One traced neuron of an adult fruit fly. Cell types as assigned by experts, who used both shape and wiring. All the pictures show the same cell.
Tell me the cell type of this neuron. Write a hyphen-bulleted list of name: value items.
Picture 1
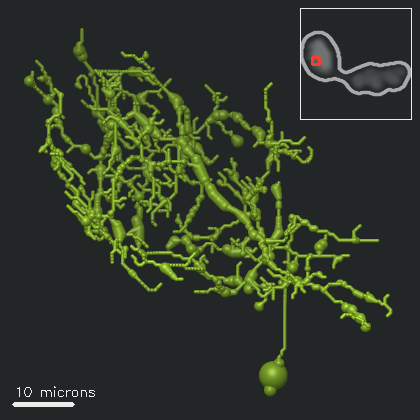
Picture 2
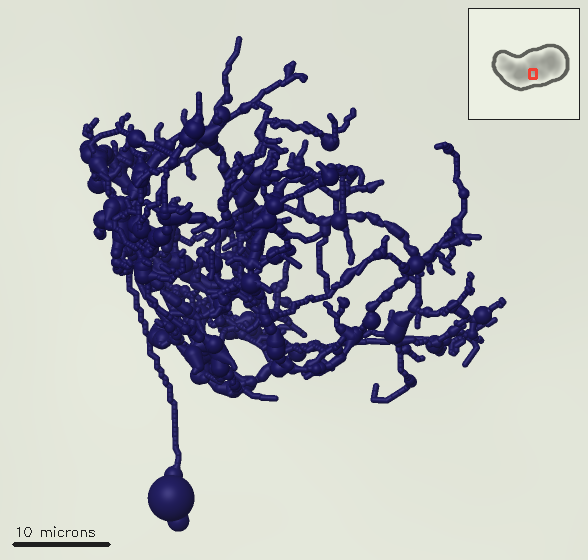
- cell type: CB1463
